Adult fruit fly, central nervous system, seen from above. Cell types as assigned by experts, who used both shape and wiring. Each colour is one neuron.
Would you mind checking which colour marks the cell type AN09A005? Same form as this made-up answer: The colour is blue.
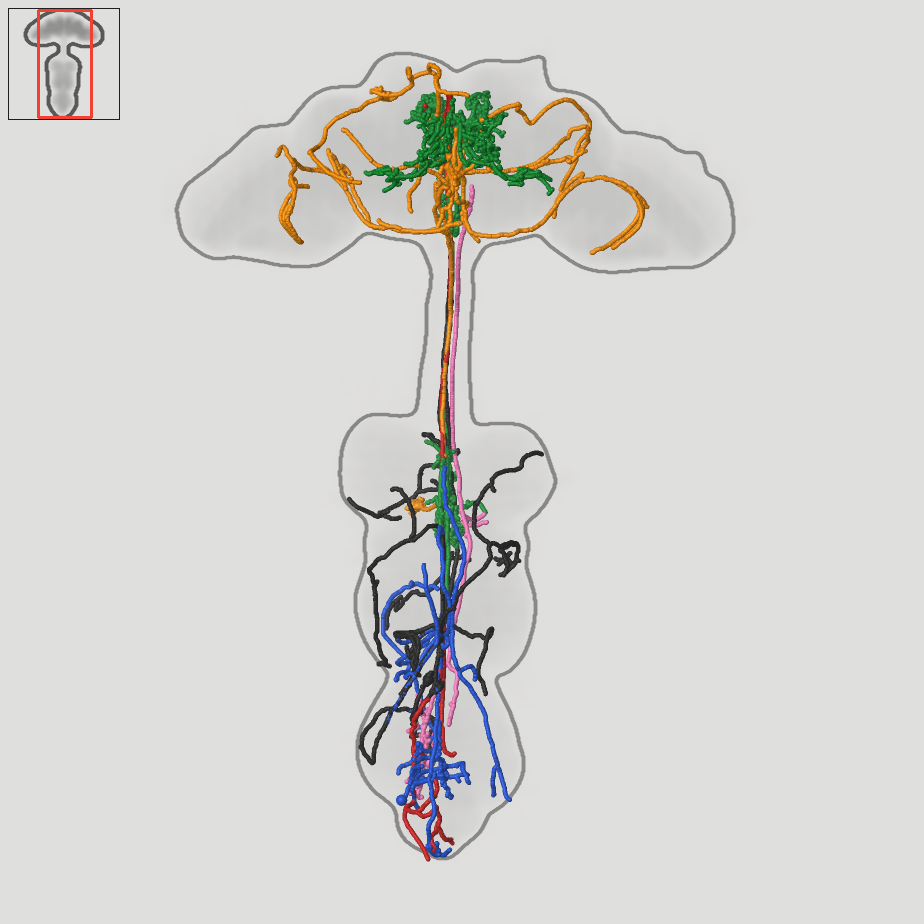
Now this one: The colour is black.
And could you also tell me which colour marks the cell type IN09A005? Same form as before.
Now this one: The colour is blue.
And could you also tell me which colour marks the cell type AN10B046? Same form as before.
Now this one: The colour is pink.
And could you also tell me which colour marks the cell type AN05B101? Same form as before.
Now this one: The colour is green.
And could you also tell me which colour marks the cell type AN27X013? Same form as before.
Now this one: The colour is orange.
